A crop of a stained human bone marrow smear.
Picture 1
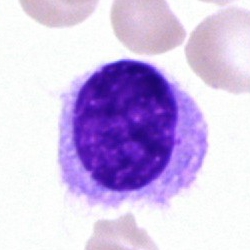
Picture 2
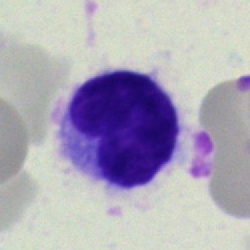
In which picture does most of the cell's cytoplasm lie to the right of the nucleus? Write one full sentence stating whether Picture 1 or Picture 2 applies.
In picture 1, most of the cytoplasm is found to the right of the nucleus.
